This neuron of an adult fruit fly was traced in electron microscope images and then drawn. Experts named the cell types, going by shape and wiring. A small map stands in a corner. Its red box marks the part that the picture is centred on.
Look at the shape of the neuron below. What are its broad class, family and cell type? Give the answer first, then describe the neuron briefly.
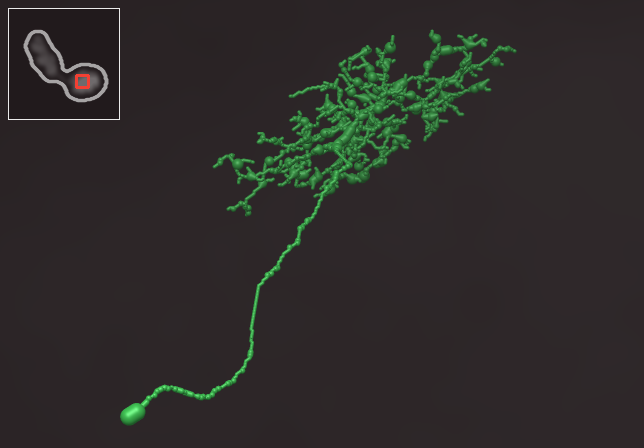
Its broad class is optic-lobe intrinsic neuron. The family is Li. The cell type is Li25. The cell body can be seen at the lower left of the picture. Dozens of branch ends can be seen.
